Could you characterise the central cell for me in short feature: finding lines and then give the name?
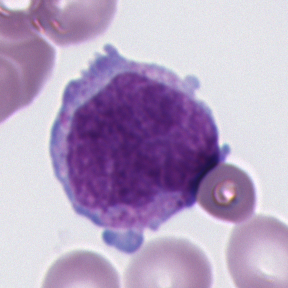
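Bleb: pale blue, protruding from the bottom edge
Nucleus: fills most of the cell
Cytoplasm: pale blue, a narrow rim around the nucleus
Name: atypical promyelocyte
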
